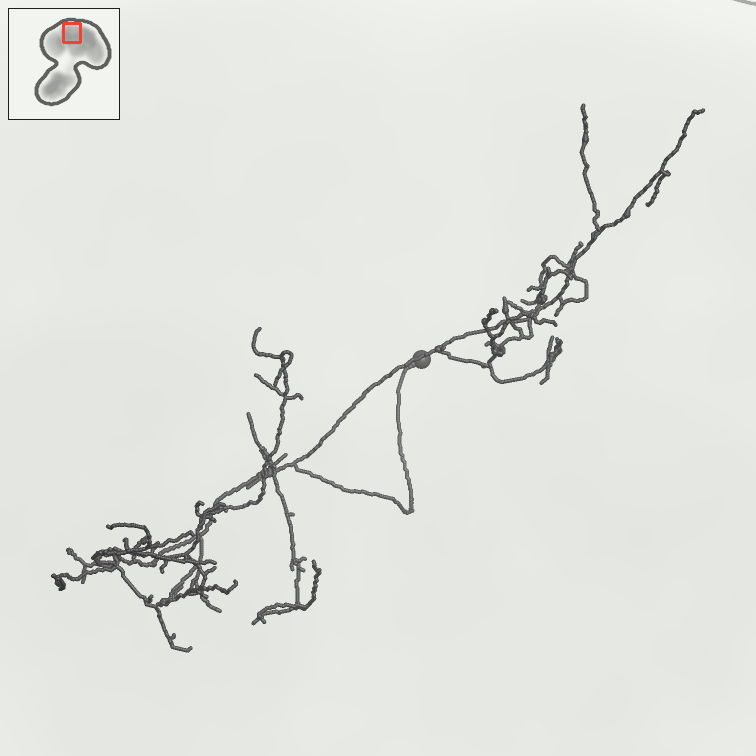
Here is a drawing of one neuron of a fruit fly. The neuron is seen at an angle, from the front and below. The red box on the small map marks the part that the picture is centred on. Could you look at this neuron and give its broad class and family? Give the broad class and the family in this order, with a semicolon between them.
central-brain intrinsic neuron; hemilineage DM3_dorso_lateral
